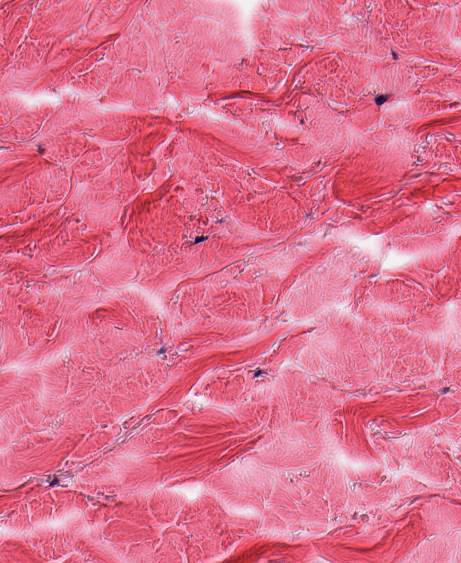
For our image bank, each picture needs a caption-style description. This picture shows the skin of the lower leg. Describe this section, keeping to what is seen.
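Field entirely filled by densely packed, pink-staining fibre bundles, little space between them. Many bundles with wavy, curving outlines. Nuclei few, lying singly in the narrow gaps between bundles. Nuclei small, dark, elongated.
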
